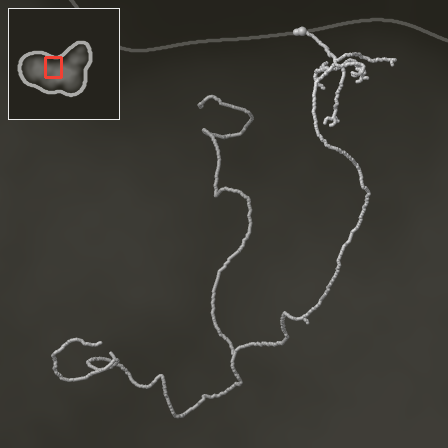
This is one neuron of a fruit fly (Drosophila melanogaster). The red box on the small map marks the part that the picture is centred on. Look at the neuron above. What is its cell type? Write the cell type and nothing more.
KCab-s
